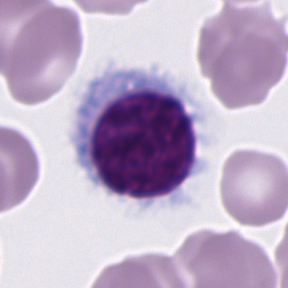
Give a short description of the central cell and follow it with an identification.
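Dark purple chromatin runs throughout the nucleus. Around it, pale blue cytoplasm, its rim wider on the upper-left side than on the lower-right. I can't make out any distinct granules there. The central cell is a hairy cell.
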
